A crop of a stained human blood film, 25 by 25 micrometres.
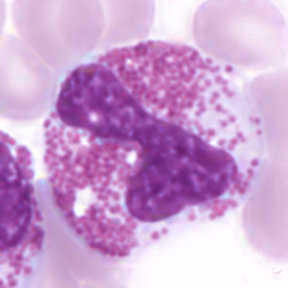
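Eosinophil, and you can tell by its nucleus: two large lobes, one to the upper left and one to the lower right, joined by a broad band. Round orange-red granules fill the cytoplasm, coarse and of fairly even size.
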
